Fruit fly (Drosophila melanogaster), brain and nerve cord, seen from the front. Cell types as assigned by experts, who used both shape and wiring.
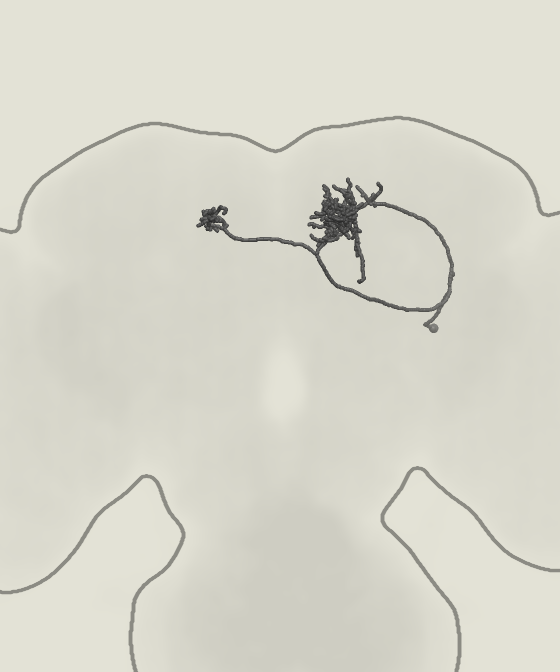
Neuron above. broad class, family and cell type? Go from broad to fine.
central-brain intrinsic neuron; hemilineage VLPl&p1_posterior; SMP568_c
